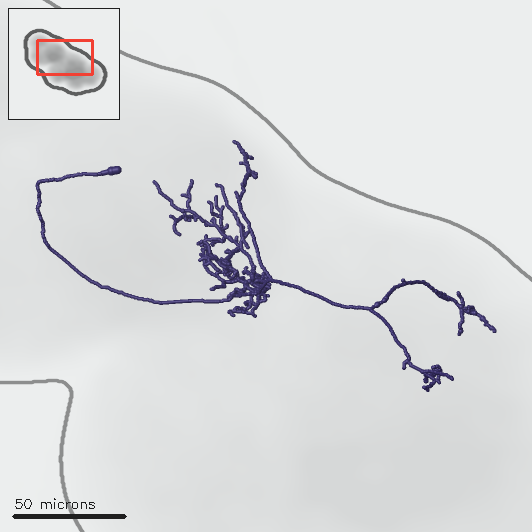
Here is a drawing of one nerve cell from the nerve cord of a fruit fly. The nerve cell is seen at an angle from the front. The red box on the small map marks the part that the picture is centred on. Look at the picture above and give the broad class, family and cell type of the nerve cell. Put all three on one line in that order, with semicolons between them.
nerve-cord intrinsic neuron; hemilineage 18B; IN18B051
